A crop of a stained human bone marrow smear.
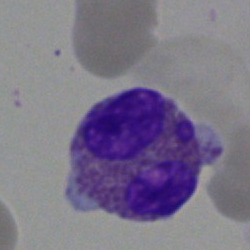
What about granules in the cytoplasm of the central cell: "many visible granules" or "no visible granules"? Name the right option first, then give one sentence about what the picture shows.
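Many visible granules. Fine granules are packed throughout the cytoplasm.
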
